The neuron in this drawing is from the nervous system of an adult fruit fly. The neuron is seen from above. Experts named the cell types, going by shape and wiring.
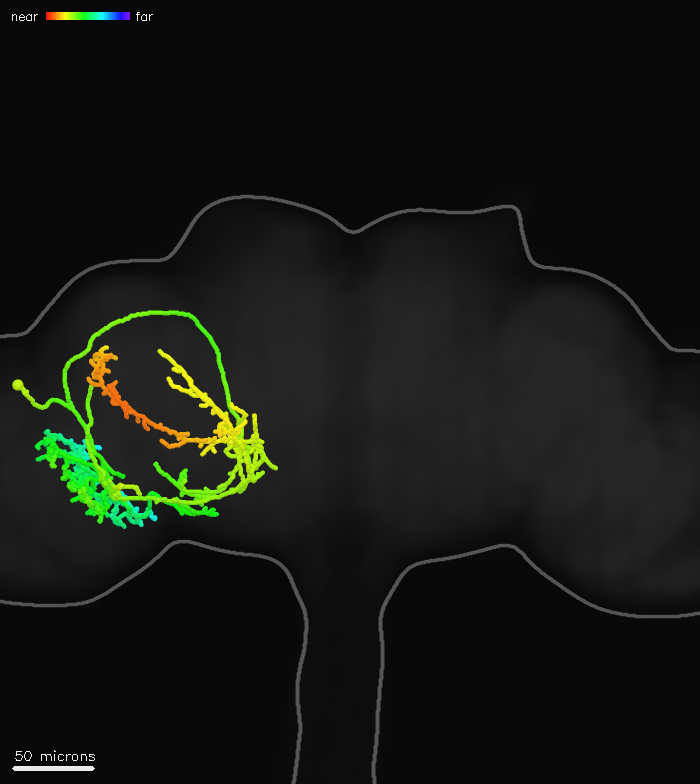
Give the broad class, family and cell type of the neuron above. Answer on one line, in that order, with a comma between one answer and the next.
visual projection neuron, LoVP, LoVP63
